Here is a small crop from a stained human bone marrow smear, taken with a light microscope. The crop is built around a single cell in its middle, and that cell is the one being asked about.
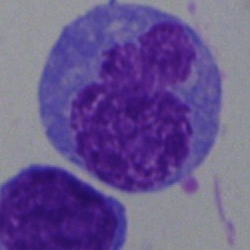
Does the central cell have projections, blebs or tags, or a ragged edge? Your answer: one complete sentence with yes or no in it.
No, no projections, blebs or ragged parts break the cell's outline.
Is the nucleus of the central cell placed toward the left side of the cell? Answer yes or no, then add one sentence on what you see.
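No. The nucleus sits toward the lower right, leaving the widest band of cytoplasm at the upper left.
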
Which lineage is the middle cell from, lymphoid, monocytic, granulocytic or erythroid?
monocytic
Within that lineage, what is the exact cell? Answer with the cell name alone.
monocyte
